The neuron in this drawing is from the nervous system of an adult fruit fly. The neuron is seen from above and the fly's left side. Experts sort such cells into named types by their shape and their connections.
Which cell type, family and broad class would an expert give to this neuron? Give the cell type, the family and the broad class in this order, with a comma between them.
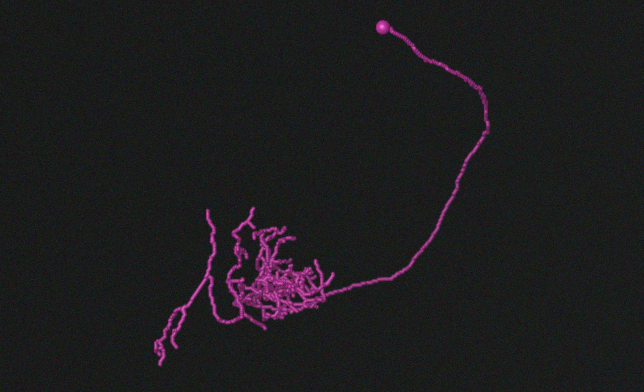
FC2C, class CX, central-brain intrinsic neuron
